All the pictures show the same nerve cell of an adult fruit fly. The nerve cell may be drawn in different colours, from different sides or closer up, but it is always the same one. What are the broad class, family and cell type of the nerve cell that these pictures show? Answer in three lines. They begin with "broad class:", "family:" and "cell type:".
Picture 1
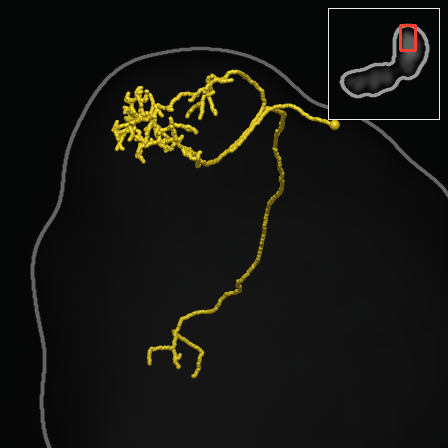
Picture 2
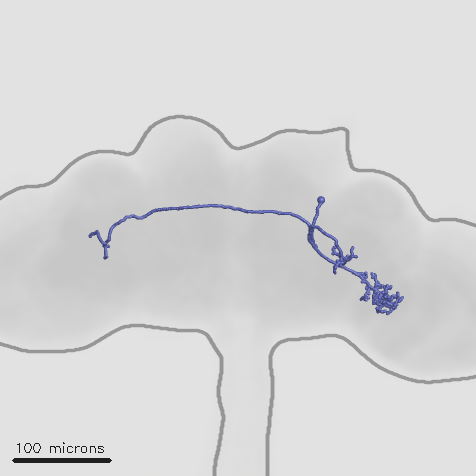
broad class: central-brain intrinsic neuron
family: hemilineage LHd1
cell type: CB2184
